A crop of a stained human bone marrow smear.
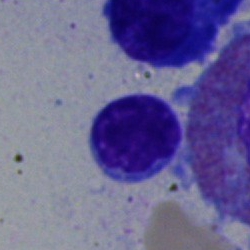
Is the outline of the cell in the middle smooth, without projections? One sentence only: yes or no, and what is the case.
Yes, this cell has a smooth edge with no projections, blebs or tags.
